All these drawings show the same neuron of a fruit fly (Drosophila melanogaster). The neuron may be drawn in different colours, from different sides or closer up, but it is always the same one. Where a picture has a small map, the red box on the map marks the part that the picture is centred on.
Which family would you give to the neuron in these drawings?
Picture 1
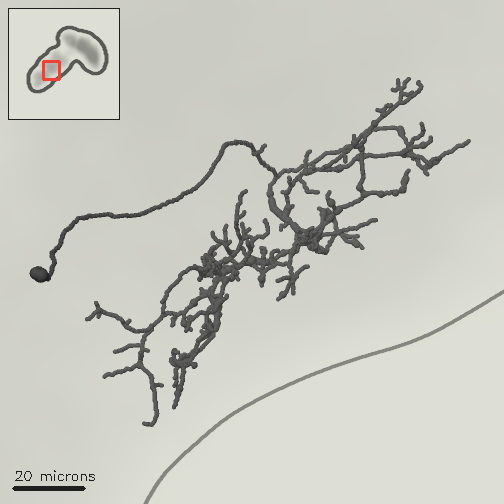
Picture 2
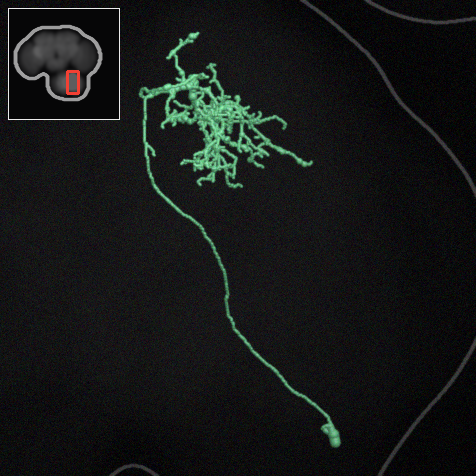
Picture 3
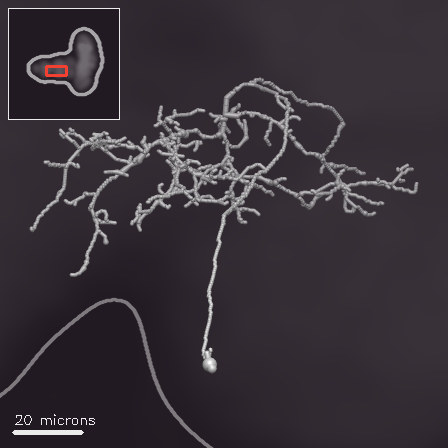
hemilineage 12A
